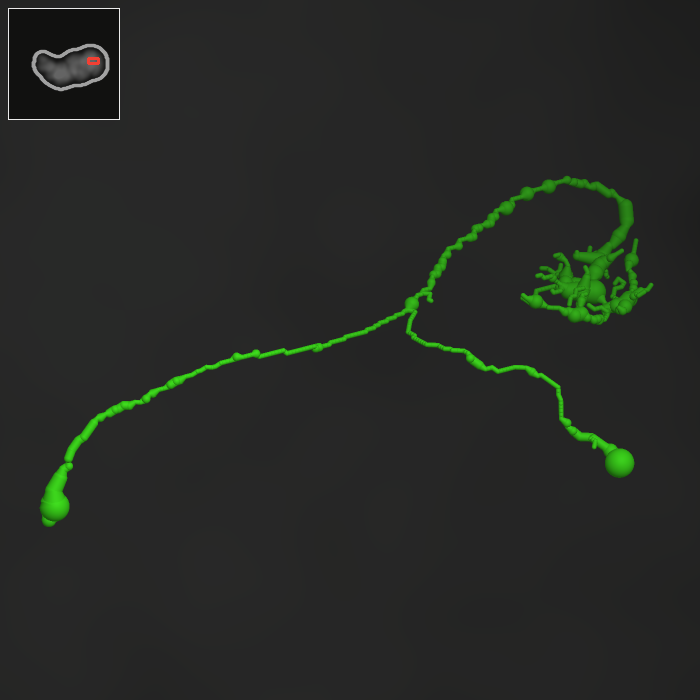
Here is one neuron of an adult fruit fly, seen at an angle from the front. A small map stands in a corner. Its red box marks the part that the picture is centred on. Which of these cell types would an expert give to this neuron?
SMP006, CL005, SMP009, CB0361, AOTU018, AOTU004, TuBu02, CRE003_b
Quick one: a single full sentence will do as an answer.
It is TuBu02 that names the cell type of this neuron.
